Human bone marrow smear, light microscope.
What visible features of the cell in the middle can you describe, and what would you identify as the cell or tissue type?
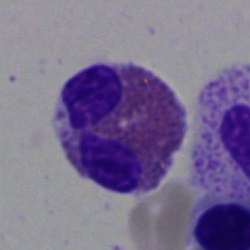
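First, the outline: it is roughly round. Next, the chromatin, which is dense and dark purple. Then the cytoplasm, which holds a few tiny bright golden specks. This cell is an eosinophil.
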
